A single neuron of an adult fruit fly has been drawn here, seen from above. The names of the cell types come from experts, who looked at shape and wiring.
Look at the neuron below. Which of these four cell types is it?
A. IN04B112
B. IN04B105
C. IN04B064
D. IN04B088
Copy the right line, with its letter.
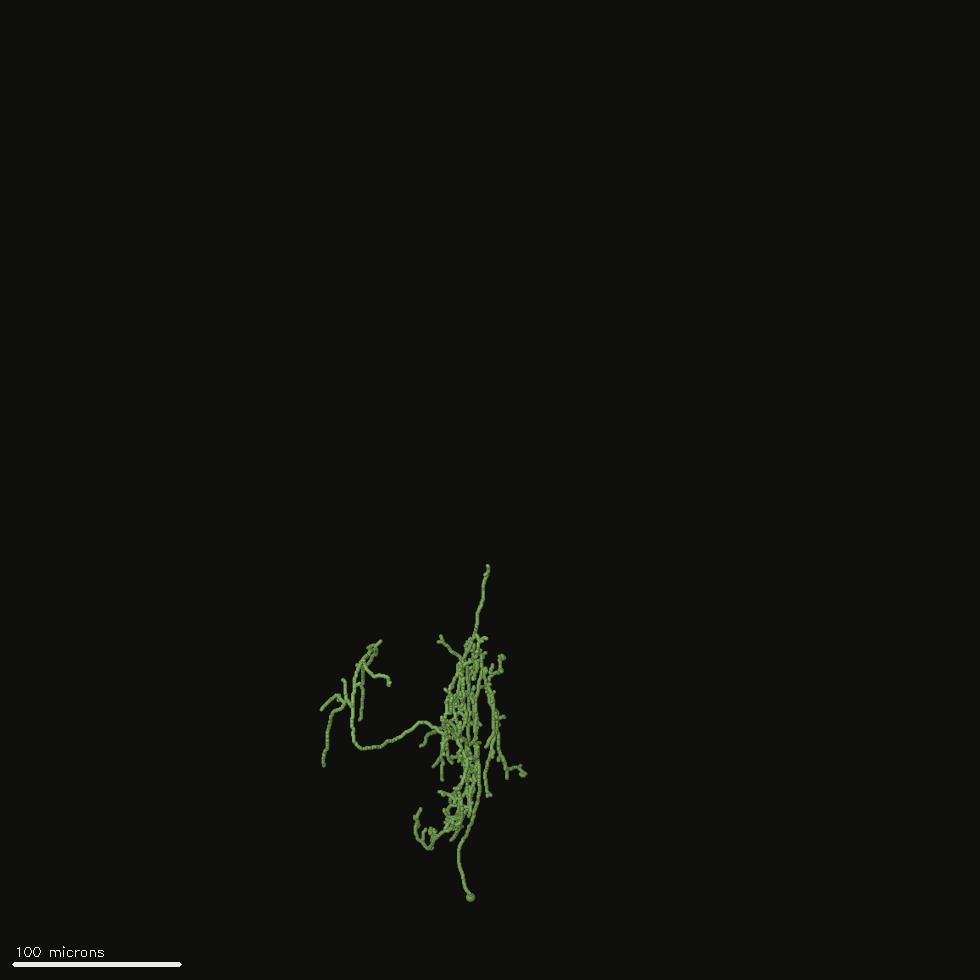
C. IN04B064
